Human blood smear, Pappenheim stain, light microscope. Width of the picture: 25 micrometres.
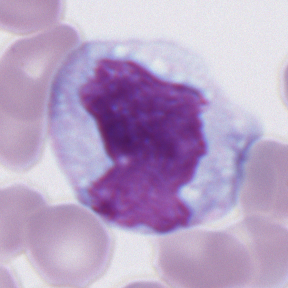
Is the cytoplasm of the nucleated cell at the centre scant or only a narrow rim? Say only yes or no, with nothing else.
No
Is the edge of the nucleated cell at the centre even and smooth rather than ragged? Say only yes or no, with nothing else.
Yes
